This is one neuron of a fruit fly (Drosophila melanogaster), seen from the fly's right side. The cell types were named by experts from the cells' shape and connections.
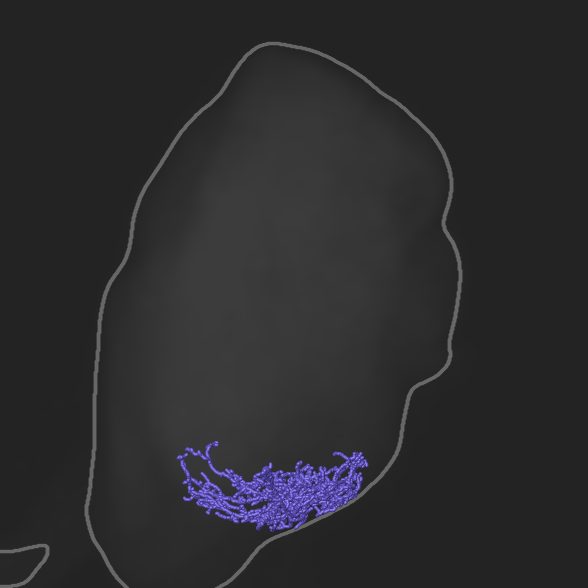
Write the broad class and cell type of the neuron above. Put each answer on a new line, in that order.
central-brain intrinsic neuron
GNG129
